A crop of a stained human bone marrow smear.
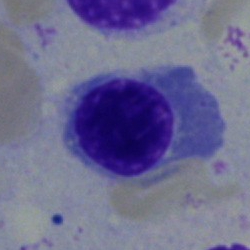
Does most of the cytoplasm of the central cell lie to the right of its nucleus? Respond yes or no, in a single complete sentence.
Yes, the nucleus is found toward the left, whether upper, middle or lower.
